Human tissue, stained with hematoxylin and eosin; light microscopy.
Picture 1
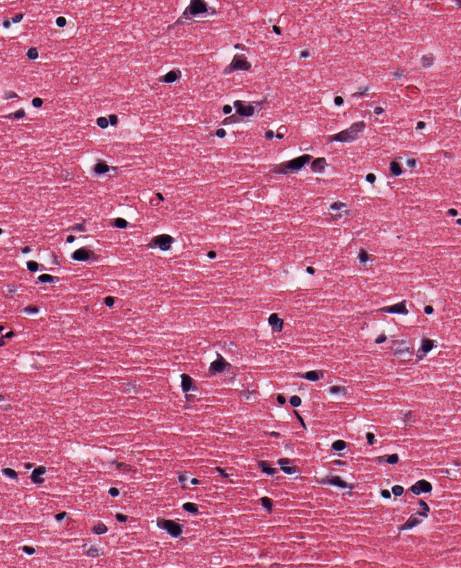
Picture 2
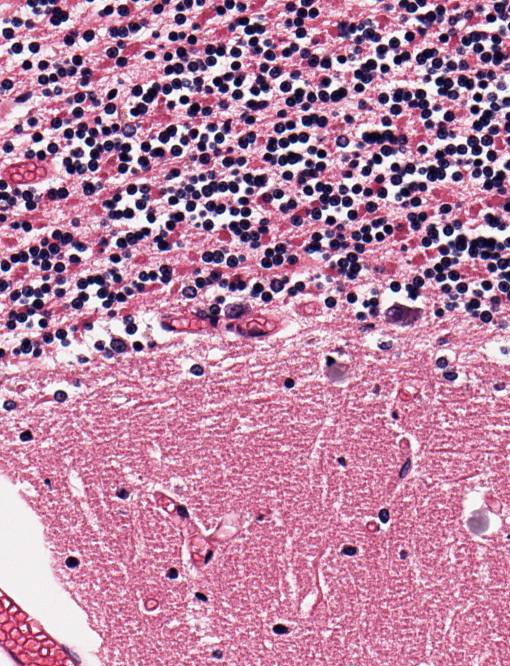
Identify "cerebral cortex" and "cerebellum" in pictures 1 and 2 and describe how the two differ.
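The cerebral cortex is in picture 1, the cerebellum in picture 2. In the cerebral cortex, cells are spread loosely and fairly evenly rather than packed into dense rows or sheets. Small round dark glial nuclei are scattered throughout, some in pairs or small groups beside neurons. Faint streaks in the pink background run mainly horizontally, and there are no fat cells or large open lumina. The cerebellum instead has two layers: a densely cellular one filling the upper half and a pale, sparsely cellular one filling the lower half. The upper layer is packed with small, round, darkly staining nuclei with scant cytoplasm. A few large neurons with ample cytoplasm lie along the junction of the two layers. The lower layer is finely fibrillar pink neuropil with only scattered small nuclei.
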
